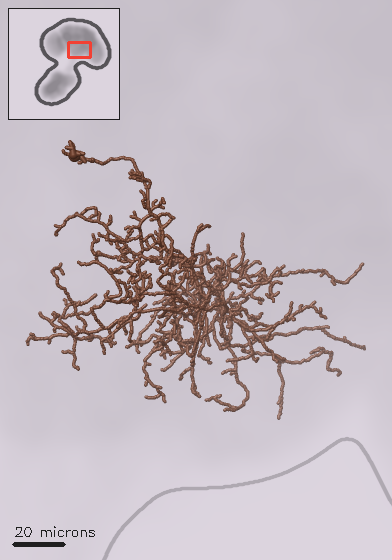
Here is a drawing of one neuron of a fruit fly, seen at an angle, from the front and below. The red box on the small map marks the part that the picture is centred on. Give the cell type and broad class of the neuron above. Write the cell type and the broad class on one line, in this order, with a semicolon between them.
GNG076; central-brain intrinsic neuron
